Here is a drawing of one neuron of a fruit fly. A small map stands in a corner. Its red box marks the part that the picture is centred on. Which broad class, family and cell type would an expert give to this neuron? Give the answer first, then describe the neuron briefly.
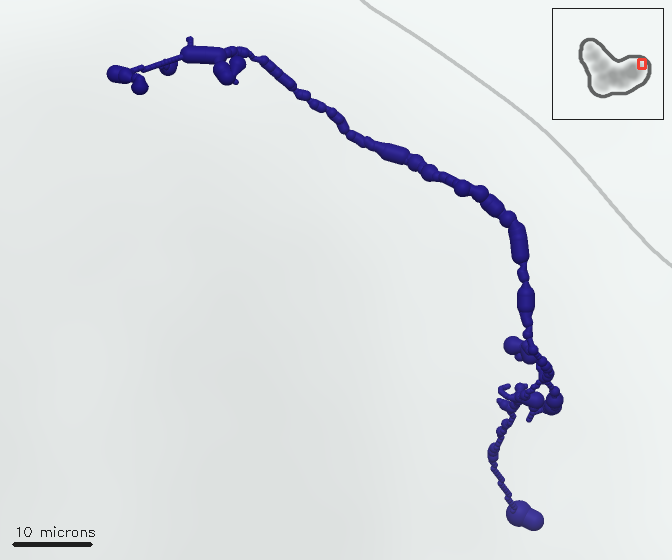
This is an optic-lobe intrinsic neuron. Its family is L. It is of cell type L4. The cell body is at the lower right of the picture. From top to bottom in the picture it spans about 65 microns.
